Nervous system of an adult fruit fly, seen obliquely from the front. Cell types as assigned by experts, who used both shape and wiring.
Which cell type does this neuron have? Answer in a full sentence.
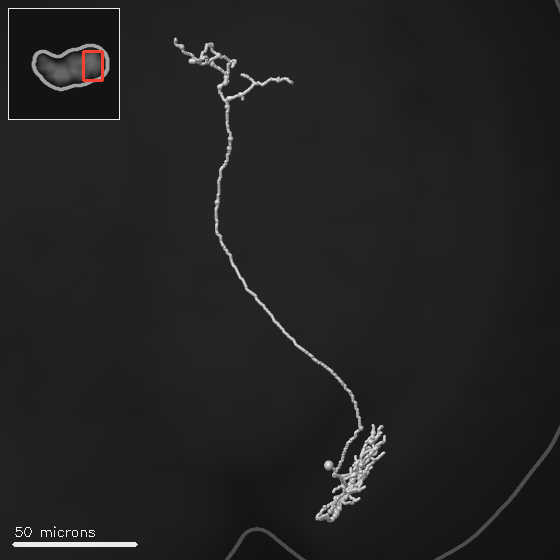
The cell type is MeVP1.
